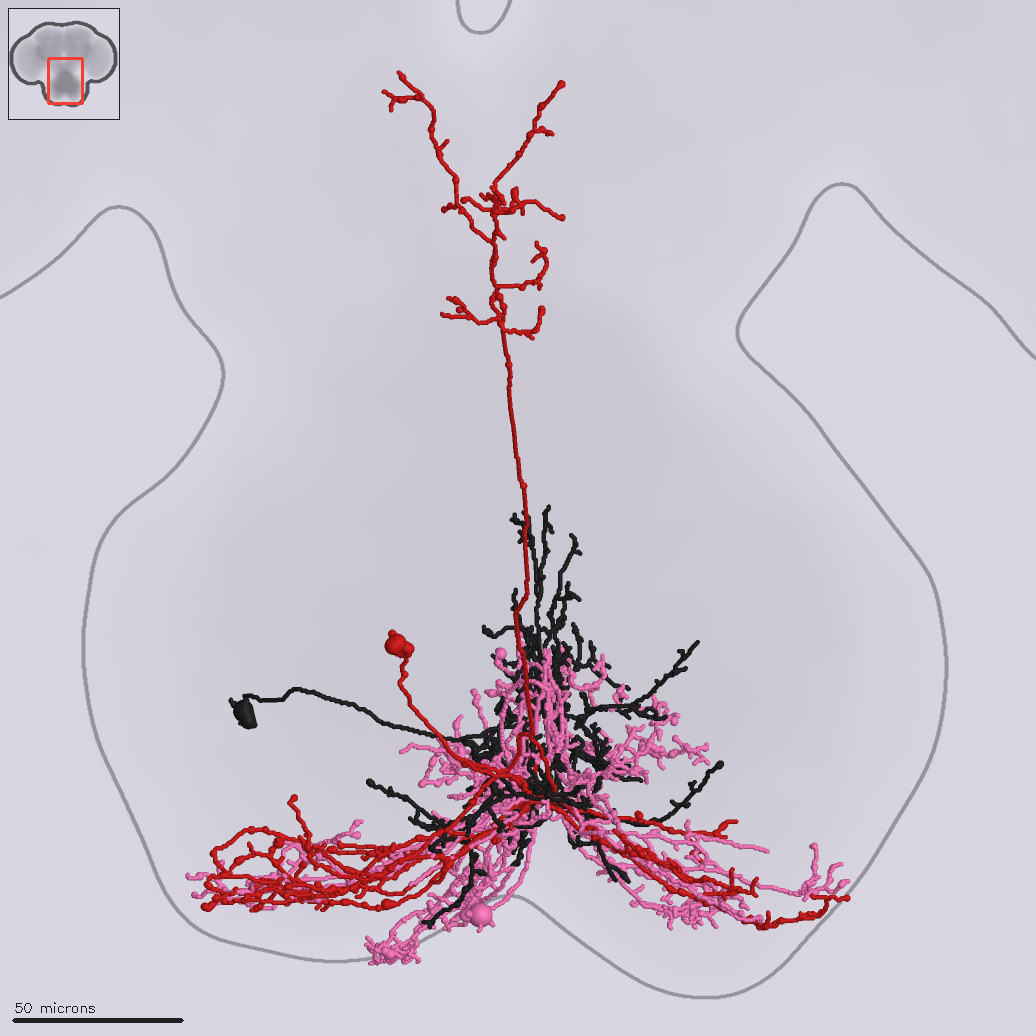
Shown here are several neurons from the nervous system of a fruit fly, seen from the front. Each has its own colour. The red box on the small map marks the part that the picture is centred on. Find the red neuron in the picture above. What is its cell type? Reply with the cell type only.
AN09B032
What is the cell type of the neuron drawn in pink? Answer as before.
IN05B017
